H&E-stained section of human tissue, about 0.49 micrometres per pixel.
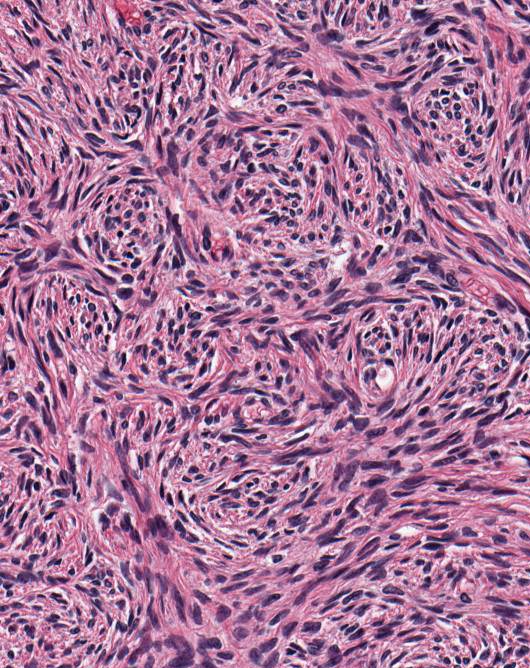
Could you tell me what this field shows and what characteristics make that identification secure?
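Tissue: ovarian cortex. Spindle cells fill the field in short fascicles, interlacing in many directions.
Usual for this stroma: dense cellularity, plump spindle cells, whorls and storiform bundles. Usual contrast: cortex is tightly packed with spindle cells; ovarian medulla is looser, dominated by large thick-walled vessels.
Pink collagen fibres lie between the cells, alongside the fascicles. No epithelium, glands or fat cells.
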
